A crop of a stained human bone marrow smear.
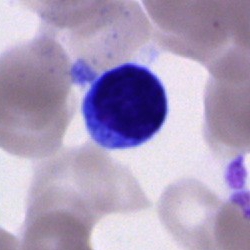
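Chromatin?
Dark purple-blue, dense.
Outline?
Round, smooth.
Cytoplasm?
Scant deep blue rim, widest at lower left.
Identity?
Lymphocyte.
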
